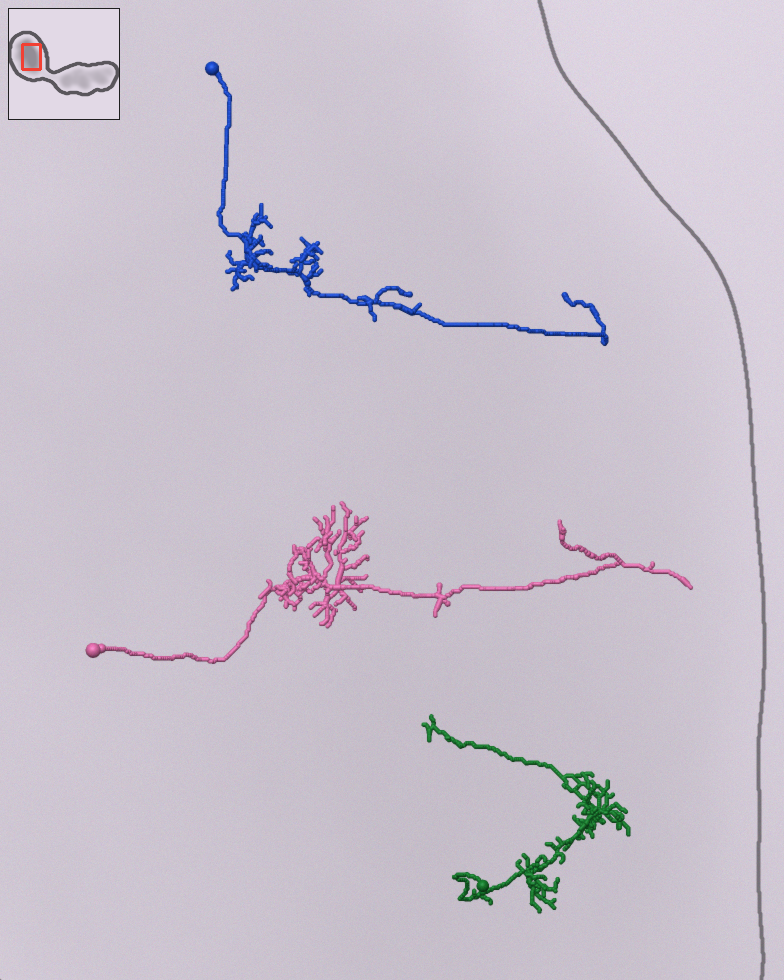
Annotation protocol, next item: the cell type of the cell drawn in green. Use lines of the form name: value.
cell type: TmY18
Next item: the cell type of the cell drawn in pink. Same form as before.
cell type: TmY3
